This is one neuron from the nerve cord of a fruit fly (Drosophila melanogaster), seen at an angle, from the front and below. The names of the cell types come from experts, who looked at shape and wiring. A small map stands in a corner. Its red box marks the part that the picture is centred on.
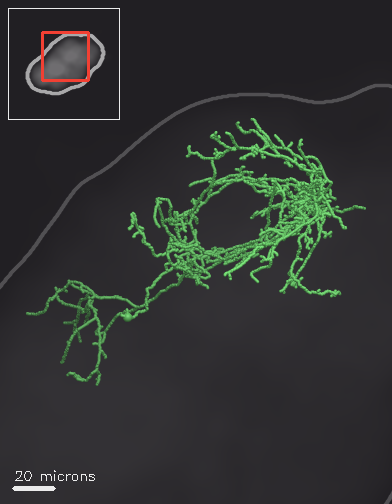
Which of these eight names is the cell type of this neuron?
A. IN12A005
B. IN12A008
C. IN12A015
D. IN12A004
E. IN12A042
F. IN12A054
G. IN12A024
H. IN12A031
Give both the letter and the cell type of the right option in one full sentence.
The neuron belongs to the cell type IN12A031, given as option H.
